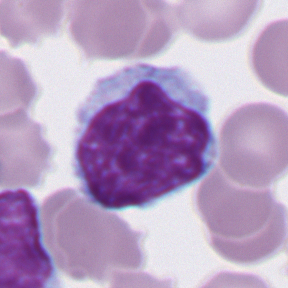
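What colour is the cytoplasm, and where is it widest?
Pale greyish-blue, widest above the nucleus and very thin along the lower edge.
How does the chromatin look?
Dark purple and clumped, with small paler gaps between the clumps.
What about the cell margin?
Ragged at the upper left, with tiny irregular projections.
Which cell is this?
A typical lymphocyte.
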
